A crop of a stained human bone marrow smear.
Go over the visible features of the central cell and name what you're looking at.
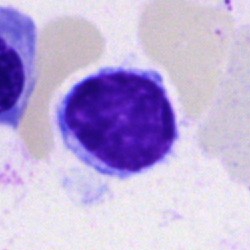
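Looking at the middle cell, the outline seems roughly round. The cytoplasm is only a thin rim around the nucleus, and that rim looks widest on the lower left. I can't see any granules in it. So this is a lymphocyte.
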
